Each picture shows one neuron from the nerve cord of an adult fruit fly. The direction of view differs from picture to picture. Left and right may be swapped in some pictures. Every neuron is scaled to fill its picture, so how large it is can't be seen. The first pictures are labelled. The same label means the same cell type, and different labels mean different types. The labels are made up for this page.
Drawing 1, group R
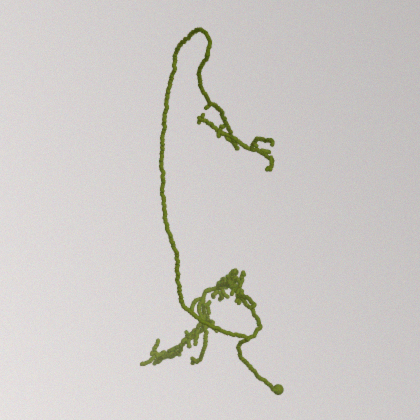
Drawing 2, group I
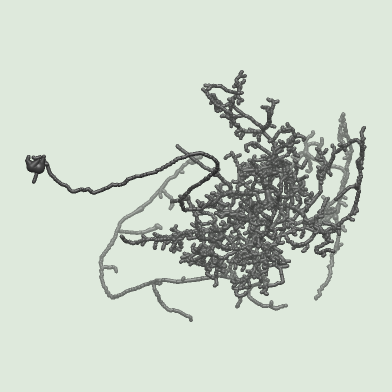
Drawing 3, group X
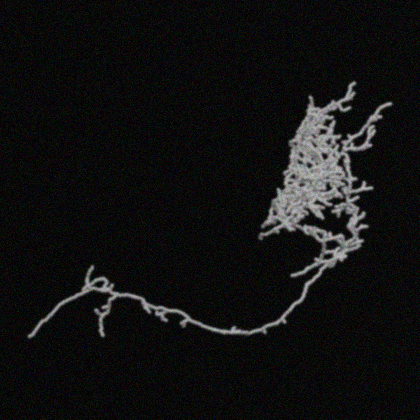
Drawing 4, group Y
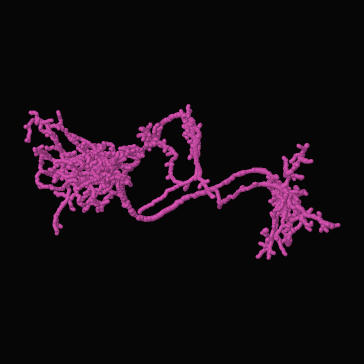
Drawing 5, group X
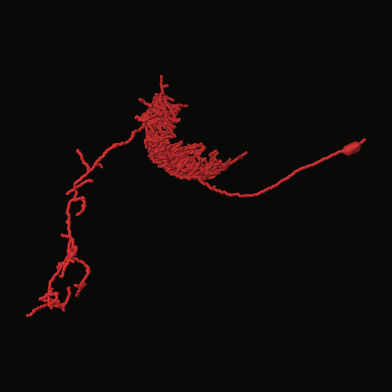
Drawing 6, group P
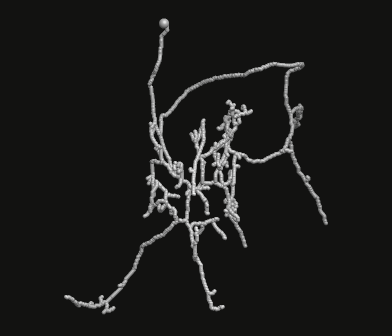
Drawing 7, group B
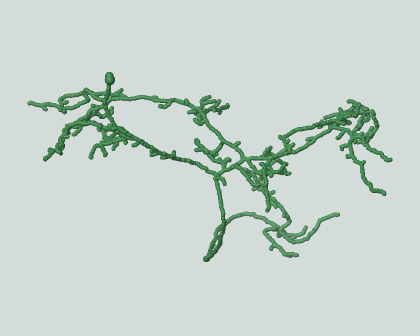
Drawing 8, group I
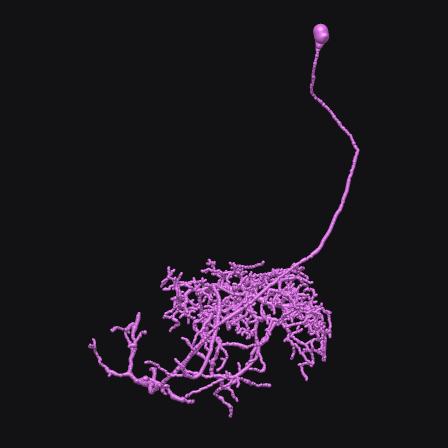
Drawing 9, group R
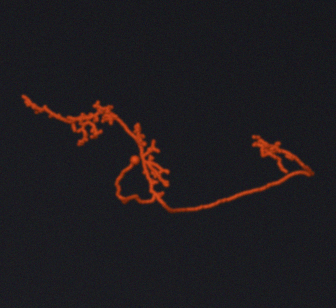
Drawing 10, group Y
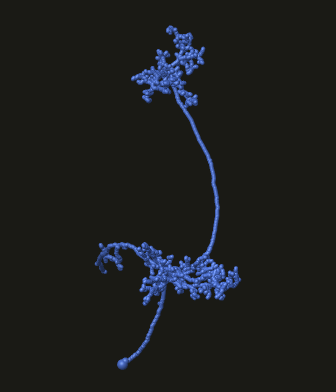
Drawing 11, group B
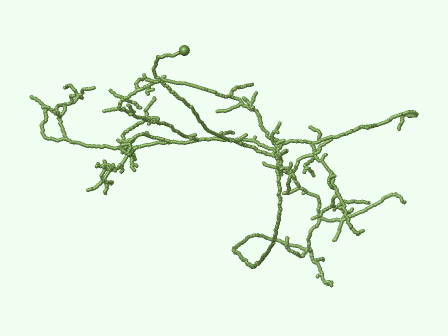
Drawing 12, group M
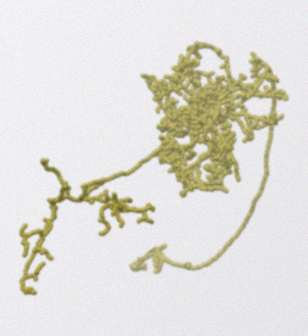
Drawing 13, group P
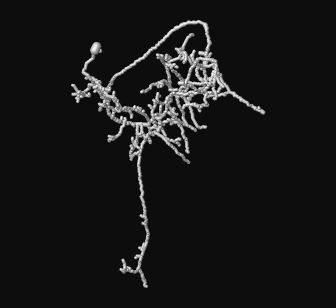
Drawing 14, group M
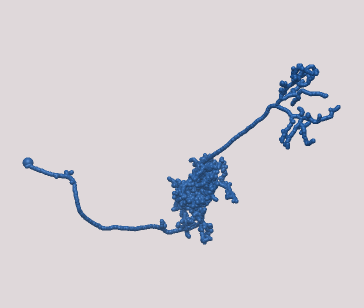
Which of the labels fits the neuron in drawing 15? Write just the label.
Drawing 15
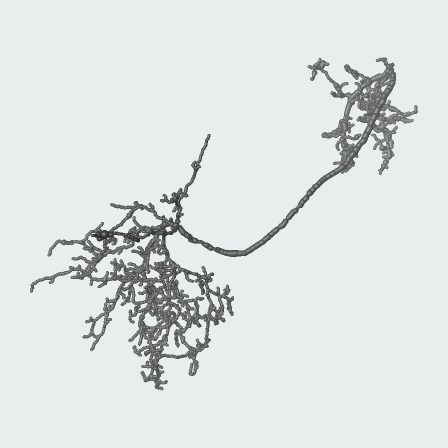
group Y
